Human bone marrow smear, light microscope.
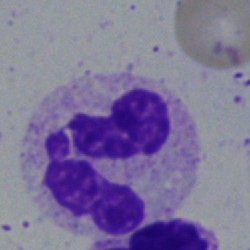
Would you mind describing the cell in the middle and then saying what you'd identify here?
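See how round and smooth the outline is. The chromatin's dark purple and condensed, with a few small paler patches. There's plenty of cytoplasm, pale lilac-grey, with fine, faint purplish granules scattered through it. It's a segmented neutrophil.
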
